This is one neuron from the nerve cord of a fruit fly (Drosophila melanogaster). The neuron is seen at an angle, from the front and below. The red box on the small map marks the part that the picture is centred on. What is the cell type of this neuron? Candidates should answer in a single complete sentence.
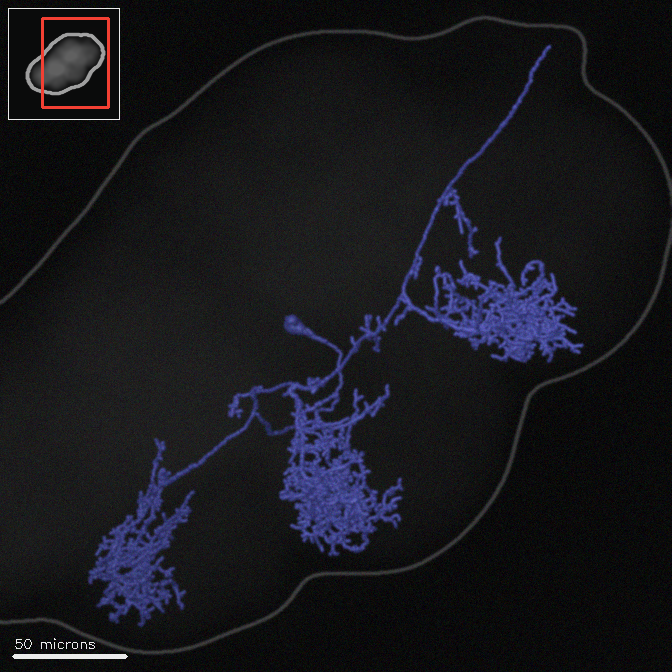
The cell type that this neuron has is AN17A002.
